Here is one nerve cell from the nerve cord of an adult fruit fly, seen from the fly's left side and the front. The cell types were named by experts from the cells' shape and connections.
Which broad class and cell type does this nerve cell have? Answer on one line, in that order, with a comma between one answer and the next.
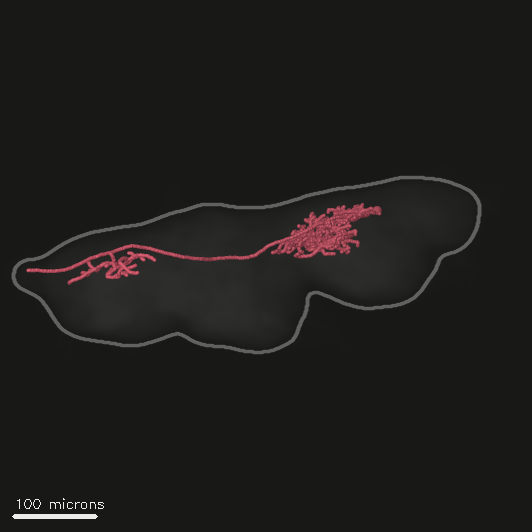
ascending neuron, ANXXX071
